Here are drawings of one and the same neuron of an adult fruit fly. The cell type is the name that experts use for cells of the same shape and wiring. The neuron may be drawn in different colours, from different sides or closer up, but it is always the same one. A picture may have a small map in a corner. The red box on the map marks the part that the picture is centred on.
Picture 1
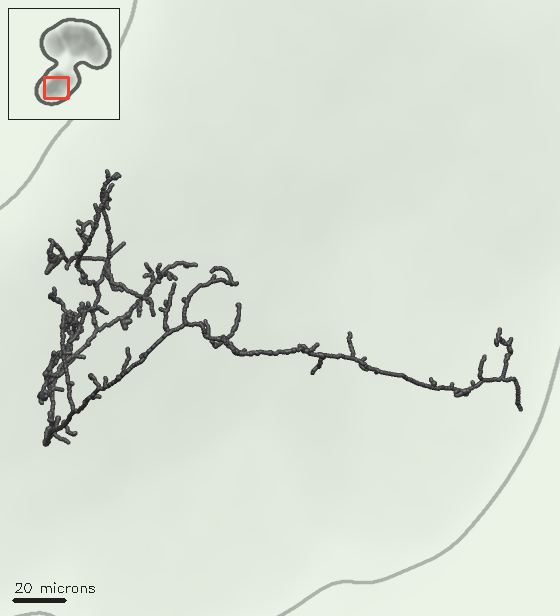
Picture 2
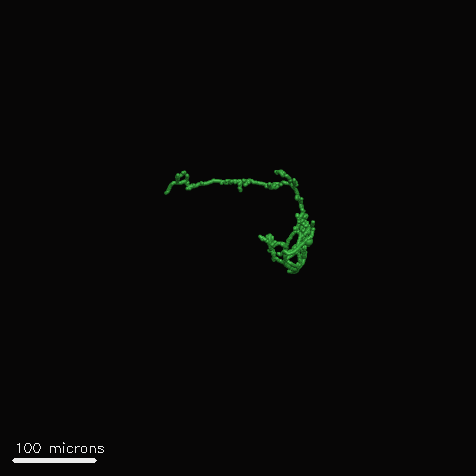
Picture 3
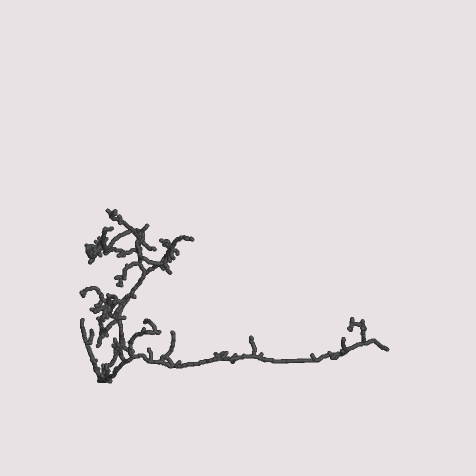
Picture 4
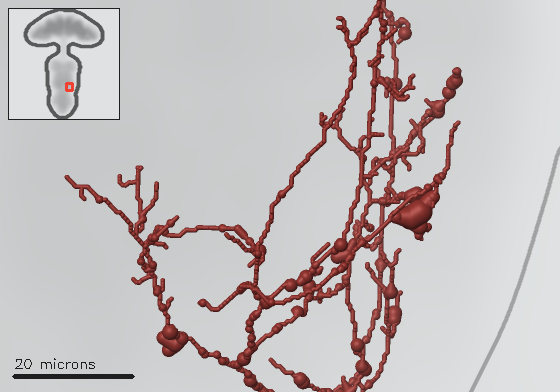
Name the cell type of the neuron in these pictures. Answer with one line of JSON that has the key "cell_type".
{"cell_type": "IN19A083"}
